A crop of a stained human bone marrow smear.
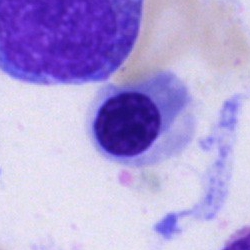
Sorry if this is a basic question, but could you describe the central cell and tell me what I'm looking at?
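The nucleus is positioned off-centre, toward the left side of the cell, and no nucleolus is visible within it. The cytoplasm contains no visible granules. The cell outline is smooth, with no surface projections. This cell is an erythroblast.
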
